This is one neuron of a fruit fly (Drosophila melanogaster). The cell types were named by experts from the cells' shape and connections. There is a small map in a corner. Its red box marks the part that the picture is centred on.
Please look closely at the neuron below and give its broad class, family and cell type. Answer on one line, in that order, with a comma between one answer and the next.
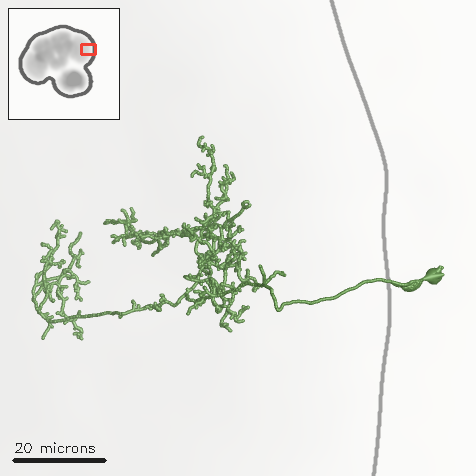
optic-lobe intrinsic neuron, Mi, Mi10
